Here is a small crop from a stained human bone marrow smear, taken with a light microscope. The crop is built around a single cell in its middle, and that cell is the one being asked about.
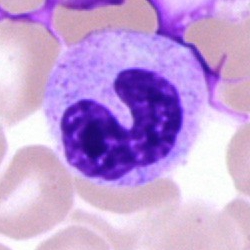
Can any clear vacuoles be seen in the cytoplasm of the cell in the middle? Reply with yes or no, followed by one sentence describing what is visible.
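No. No vacuoles are seen in the cytoplasm.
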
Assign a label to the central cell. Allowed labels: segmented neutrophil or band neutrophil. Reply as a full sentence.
The center cell of this crop is a band neutrophil.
